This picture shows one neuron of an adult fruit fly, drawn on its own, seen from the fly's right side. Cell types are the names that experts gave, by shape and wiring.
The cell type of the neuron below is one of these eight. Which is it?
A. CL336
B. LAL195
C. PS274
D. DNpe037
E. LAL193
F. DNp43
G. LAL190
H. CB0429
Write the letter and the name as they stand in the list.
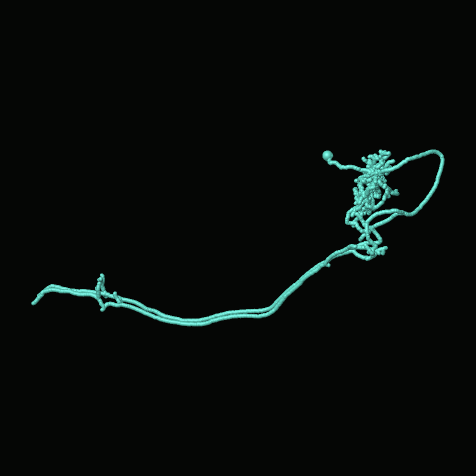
D. DNpe037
